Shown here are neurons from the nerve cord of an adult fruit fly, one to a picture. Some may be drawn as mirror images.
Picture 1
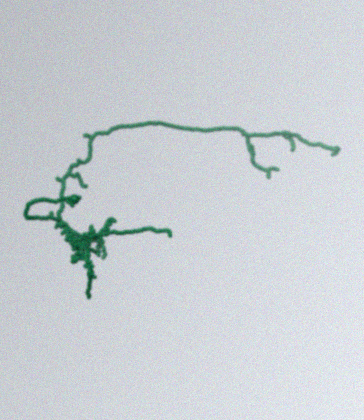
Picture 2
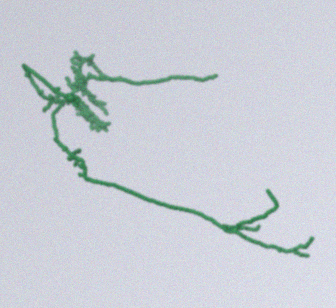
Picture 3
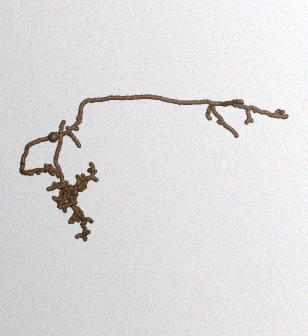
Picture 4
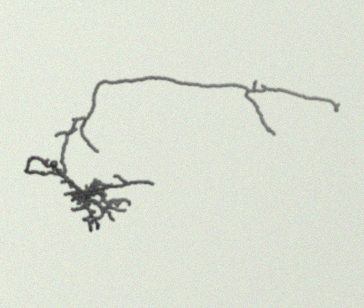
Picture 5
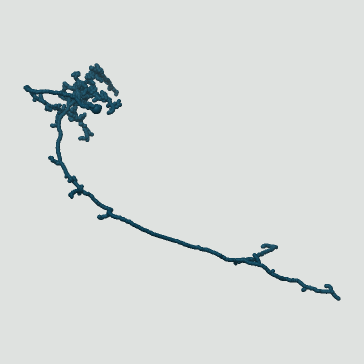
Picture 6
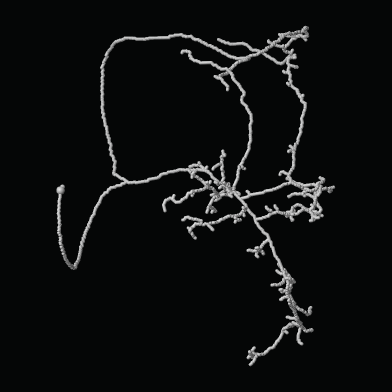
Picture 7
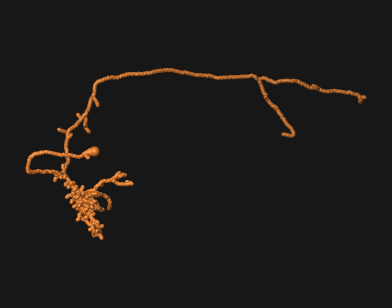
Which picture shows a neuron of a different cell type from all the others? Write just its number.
6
